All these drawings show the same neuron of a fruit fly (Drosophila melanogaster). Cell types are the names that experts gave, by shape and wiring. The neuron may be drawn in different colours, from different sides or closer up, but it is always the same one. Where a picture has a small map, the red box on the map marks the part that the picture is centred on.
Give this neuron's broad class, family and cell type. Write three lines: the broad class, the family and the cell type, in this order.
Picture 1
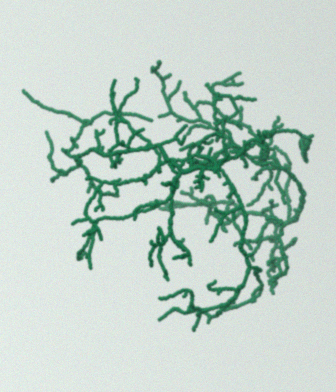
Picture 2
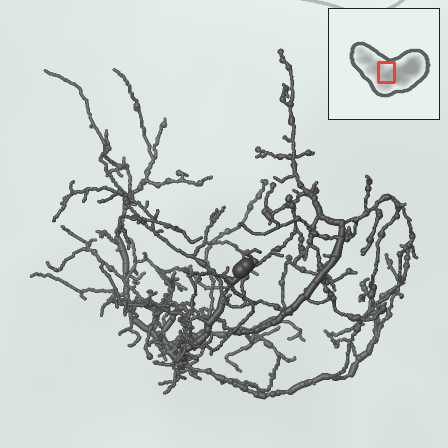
nerve-cord intrinsic neuron
hemilineage 17A
IN17A028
